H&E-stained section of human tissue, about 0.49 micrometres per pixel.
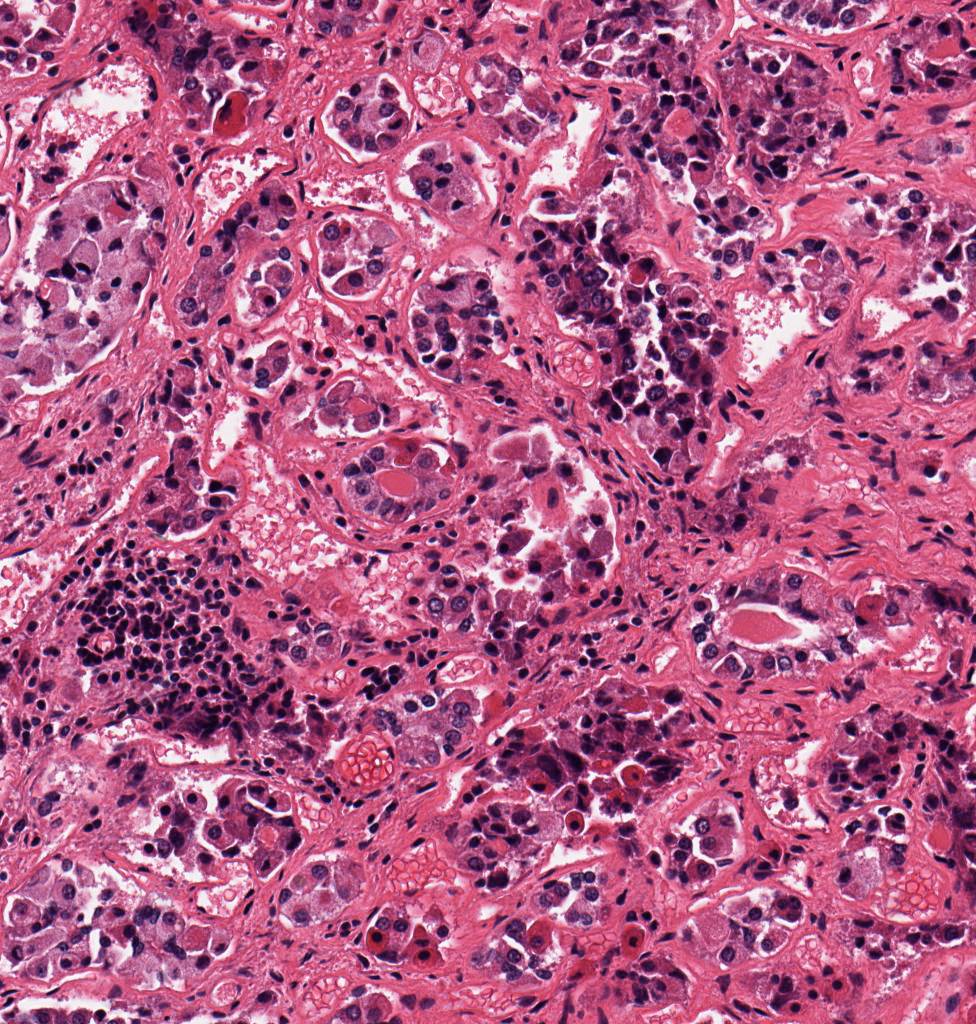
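Pituitary, H&E. Cells in rounded nests and clusters throughout, separated by fibrous strands. Nested cells large, polygonal, with abundant granular pink-purple cytoplasm. Nuclei round, nucleoli visible. Packed red blood cells fill some spaces, e.g. near centre and lower right.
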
